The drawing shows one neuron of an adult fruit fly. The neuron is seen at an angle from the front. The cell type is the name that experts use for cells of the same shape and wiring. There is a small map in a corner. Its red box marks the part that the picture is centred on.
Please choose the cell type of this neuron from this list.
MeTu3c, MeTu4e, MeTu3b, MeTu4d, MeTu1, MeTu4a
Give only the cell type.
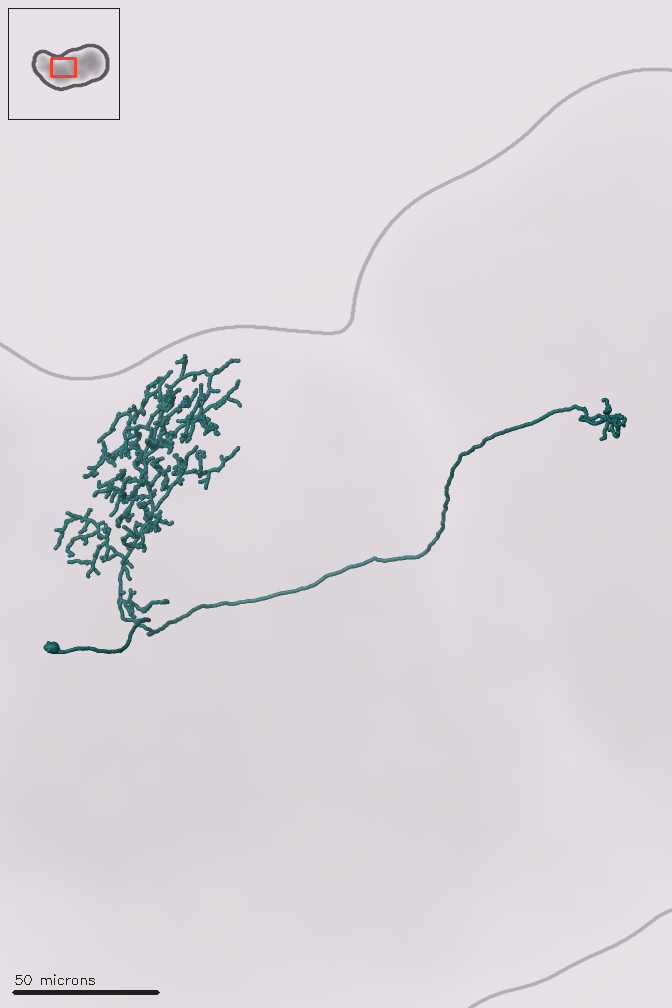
MeTu3b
